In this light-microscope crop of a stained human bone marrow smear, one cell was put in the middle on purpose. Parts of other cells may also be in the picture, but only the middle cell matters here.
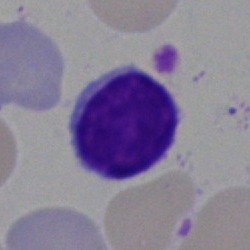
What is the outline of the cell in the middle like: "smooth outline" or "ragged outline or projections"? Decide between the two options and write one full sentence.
The edge of the cell is smooth and even.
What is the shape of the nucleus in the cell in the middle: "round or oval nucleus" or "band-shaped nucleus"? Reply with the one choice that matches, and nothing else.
Round or oval nucleus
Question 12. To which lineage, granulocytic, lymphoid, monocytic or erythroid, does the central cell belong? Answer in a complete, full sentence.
It is the lymphoid lineage to which the central cell belongs.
